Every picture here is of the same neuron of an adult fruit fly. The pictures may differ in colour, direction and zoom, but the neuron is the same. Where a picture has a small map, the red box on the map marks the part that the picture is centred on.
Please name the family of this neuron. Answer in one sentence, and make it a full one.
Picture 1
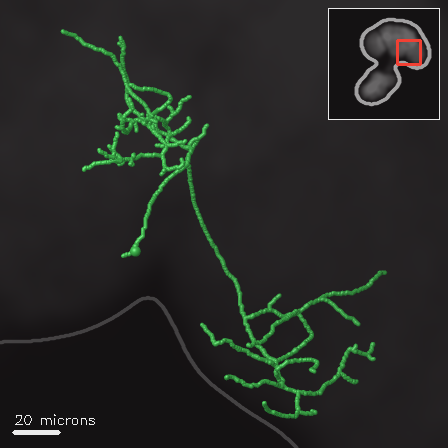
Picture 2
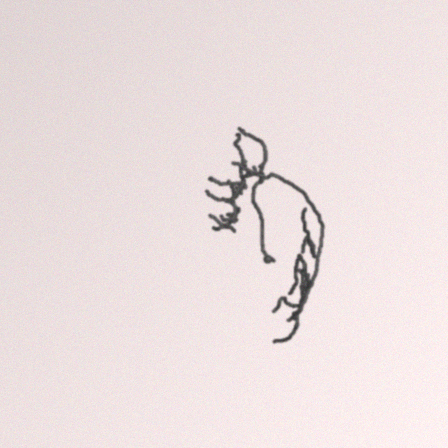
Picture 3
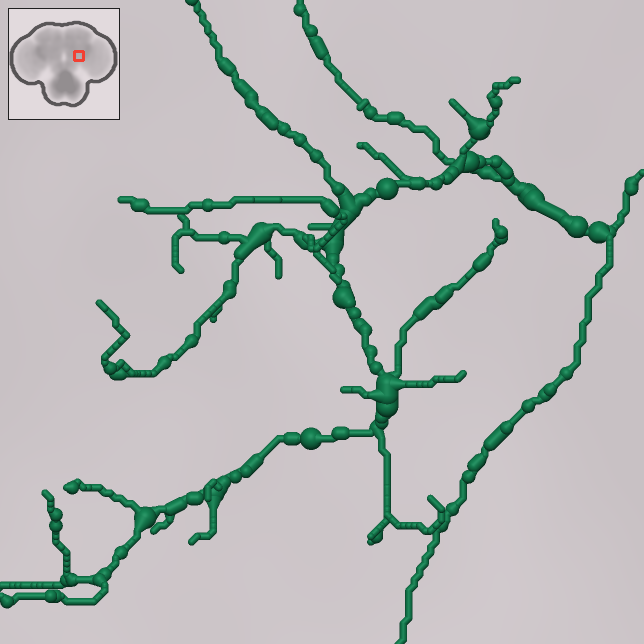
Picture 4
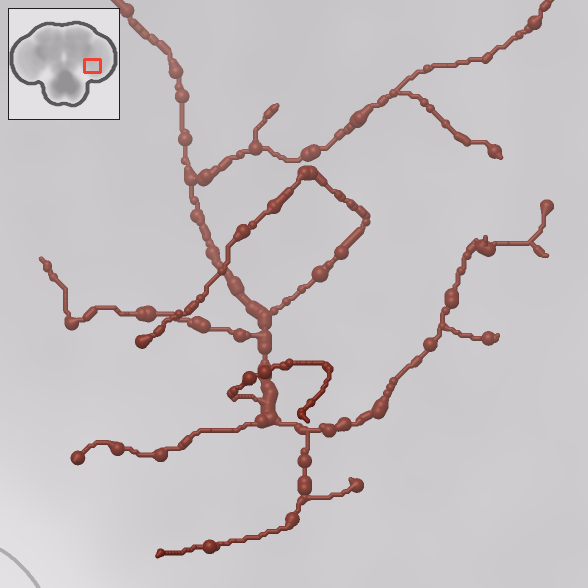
Regarding family, this neuron is LPT.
